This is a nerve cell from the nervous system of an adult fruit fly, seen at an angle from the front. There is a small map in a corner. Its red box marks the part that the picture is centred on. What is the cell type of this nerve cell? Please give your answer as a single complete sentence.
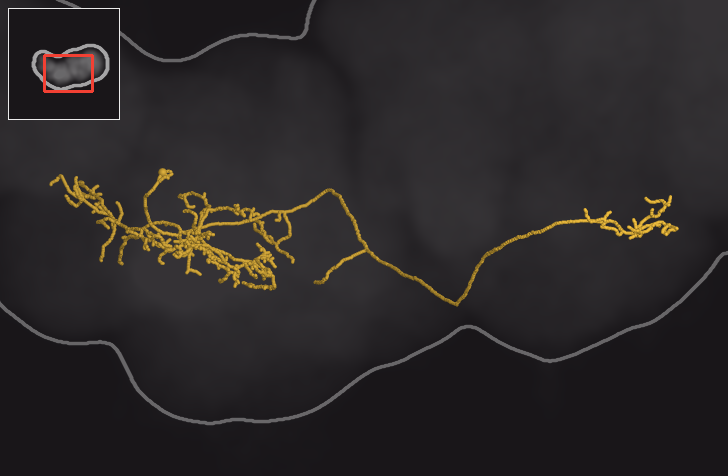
Typed by cell type, the nerve cell is AN19B042.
